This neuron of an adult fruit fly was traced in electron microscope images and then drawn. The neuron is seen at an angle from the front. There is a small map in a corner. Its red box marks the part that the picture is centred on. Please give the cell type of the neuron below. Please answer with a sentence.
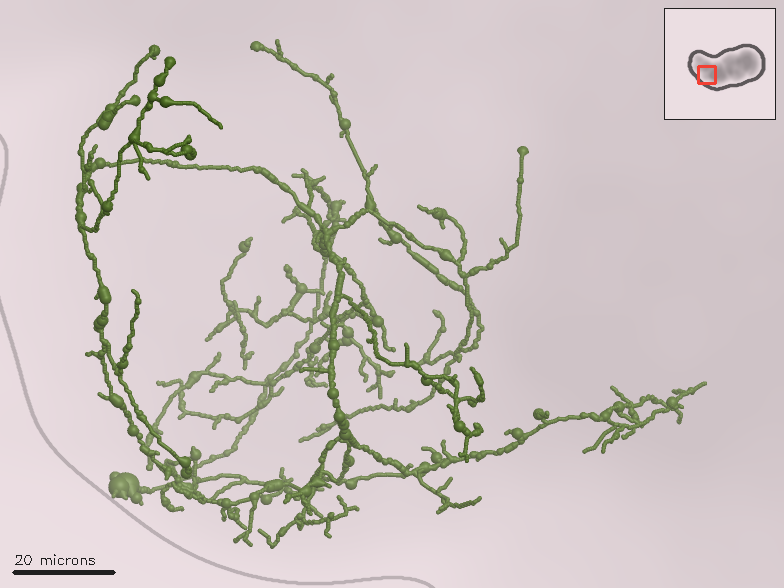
The cell type is IN04B077.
